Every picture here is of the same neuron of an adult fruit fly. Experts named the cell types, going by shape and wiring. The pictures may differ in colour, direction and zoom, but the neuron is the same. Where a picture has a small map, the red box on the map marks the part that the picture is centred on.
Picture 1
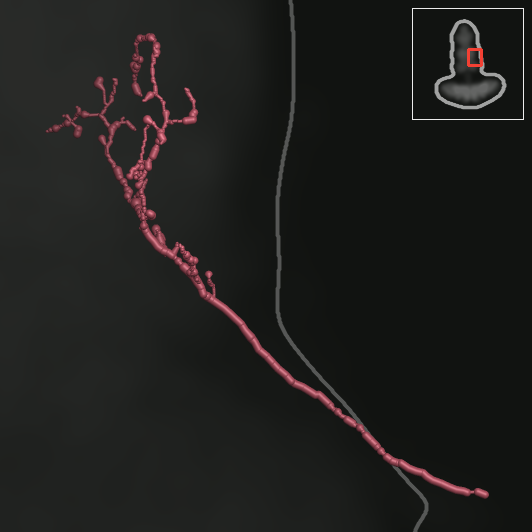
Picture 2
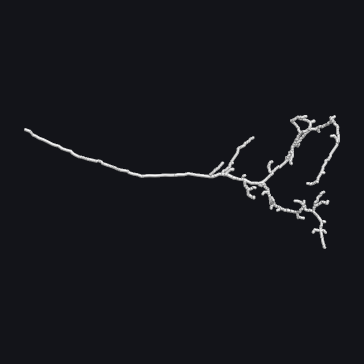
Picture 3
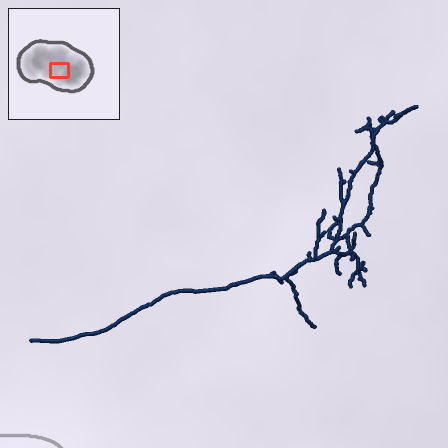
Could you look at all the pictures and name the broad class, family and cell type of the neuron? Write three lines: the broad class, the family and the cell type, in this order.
sensory neuron entering the nerve cord
class mechanosensory proprioceptive
SNpp37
